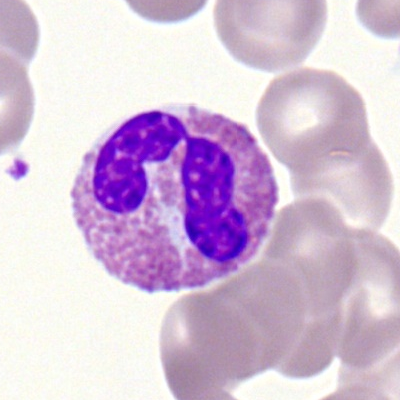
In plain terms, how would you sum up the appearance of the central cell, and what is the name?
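Start with the nucleus: it is split into two lobes, joined by a narrow strand at the top. Notice that the chromatin is dark purple and coarsely clumped. Look for nucleoli and you will find none in the nucleus. The cytoplasm, too, shows no vacuoles. What you are looking at is an eosinophil.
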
